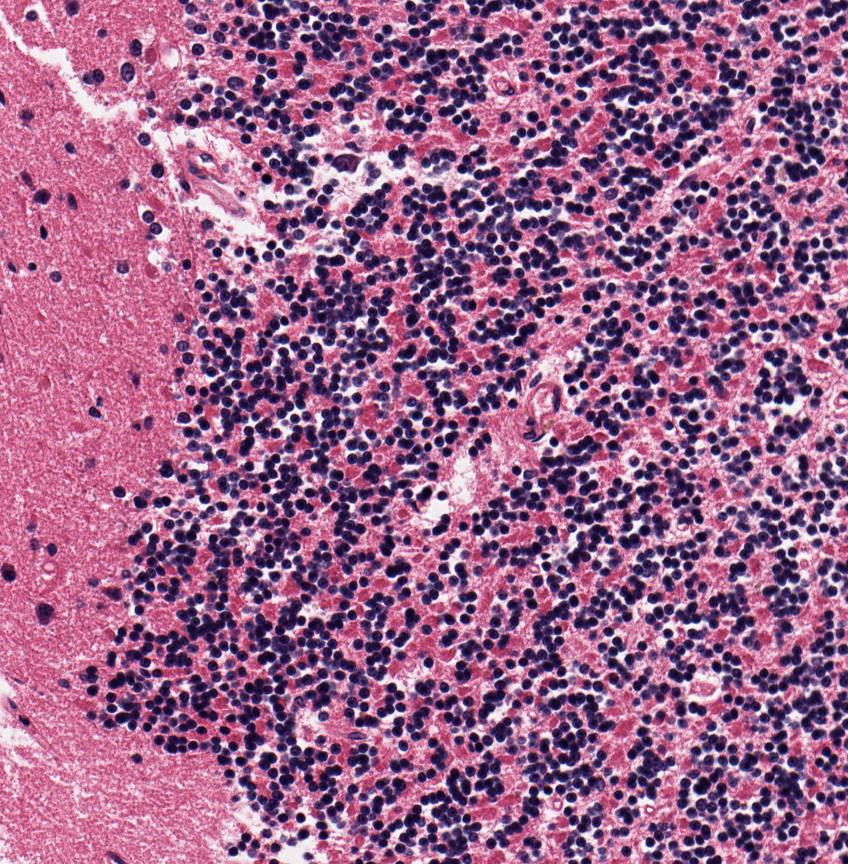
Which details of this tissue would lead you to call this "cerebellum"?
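The cellular zone filling most of the field, to the right, is the part that goes with cerebellum.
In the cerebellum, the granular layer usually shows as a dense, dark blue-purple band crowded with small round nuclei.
That matches what you see here: small, round, dark-blue nuclei packed closely, each with very little cytoplasm around it. Among those nuclei, small irregular pink islands free of cells are scattered throughout, and a small blood vessel, cut across, sits near the middle of the zone. The pale pink fibrillary zone along the left side is different, because it lacks that dense cellular look.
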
